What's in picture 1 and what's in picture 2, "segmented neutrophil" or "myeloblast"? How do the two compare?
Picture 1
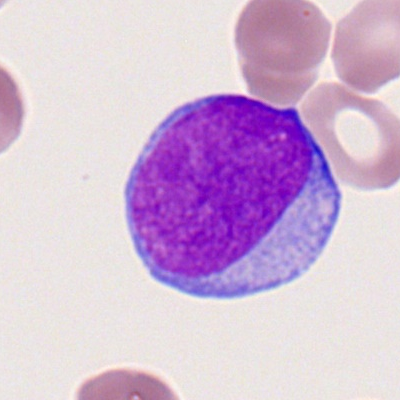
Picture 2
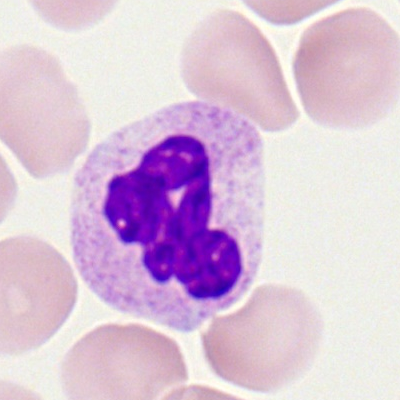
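Of this pair, the myeloblast is in picture 1 and the segmented neutrophil is in picture 2. Both cells have a smooth, rounded outline, and the segmented neutrophil shows no surface projections. In the myeloblast, the cytoplasm forms only a crescent along one side of the nucleus, while in the segmented neutrophil it is abundant and surrounds the nucleus on all sides. The colour differs as well: the myeloblast's cytoplasm is blue and deepest at the cell edge, and the segmented neutrophil's is pale pinkish-lilac. The myeloblast's cytoplasm holds no coarse coloured granules, whereas fine lilac granules are scattered evenly through the cytoplasm of the segmented neutrophil.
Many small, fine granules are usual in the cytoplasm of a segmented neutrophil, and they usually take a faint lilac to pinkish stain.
The segmented neutrophil's nucleus is divided into several dense lobes twisted together in the middle of the cell, with a small pale gap between the lobes near the centre. Its chromatin is dark purple and densely clumped.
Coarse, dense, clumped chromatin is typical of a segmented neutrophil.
In picture 1, red cells touch the upper right edge of the myeloblast.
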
